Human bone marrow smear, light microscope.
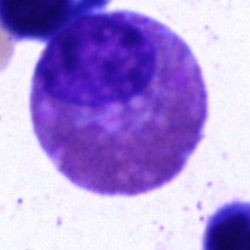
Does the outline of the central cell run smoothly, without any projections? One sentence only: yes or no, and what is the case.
Yes, there is a smooth outline around the cell, free of projections.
